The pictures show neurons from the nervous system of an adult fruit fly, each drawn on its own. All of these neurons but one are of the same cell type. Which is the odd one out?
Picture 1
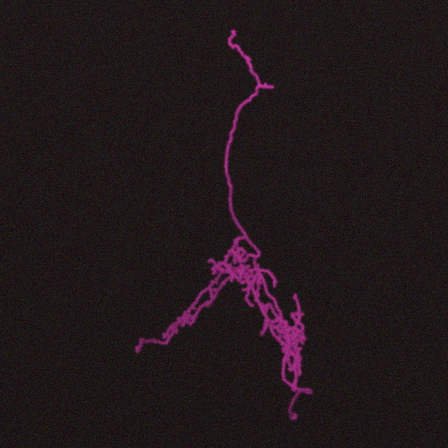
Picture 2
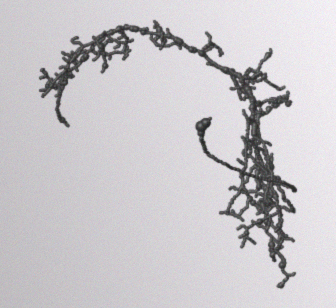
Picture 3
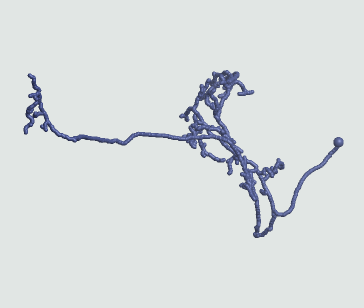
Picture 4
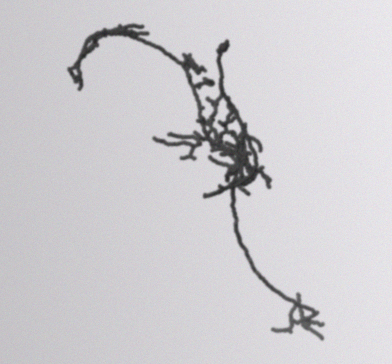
Picture 2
